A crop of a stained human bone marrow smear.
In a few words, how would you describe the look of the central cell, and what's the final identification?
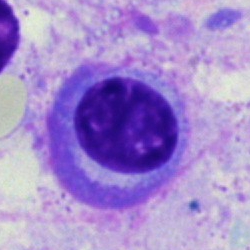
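Outline smooth, roughly round. Nucleus off-centre, toward upper right. Chromatin dark, coarsely clumped. No distinct granules in cytoplasm. A plasma cell.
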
